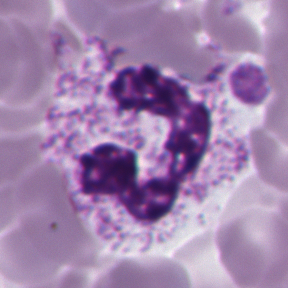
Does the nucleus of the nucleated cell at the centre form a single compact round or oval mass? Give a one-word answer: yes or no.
No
